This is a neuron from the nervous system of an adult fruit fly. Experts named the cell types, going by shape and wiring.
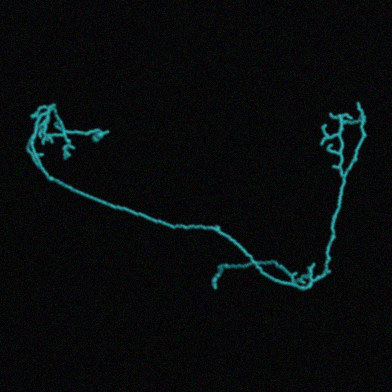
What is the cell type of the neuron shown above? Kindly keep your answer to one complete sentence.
It is KCa'b'-ap2 that is the cell type of the neuron.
